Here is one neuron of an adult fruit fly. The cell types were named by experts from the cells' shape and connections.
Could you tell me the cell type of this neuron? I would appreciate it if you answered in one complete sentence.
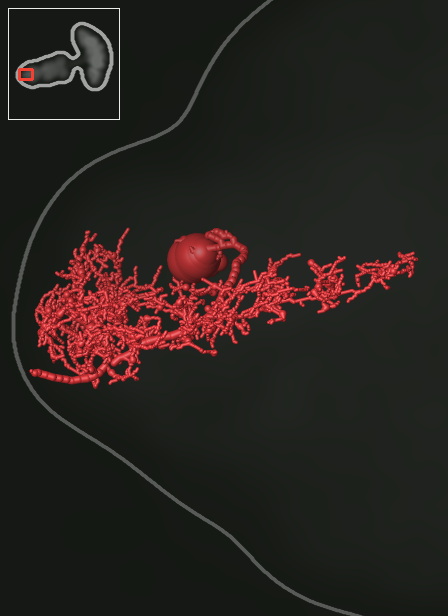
This neuron is typed as MNad22.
